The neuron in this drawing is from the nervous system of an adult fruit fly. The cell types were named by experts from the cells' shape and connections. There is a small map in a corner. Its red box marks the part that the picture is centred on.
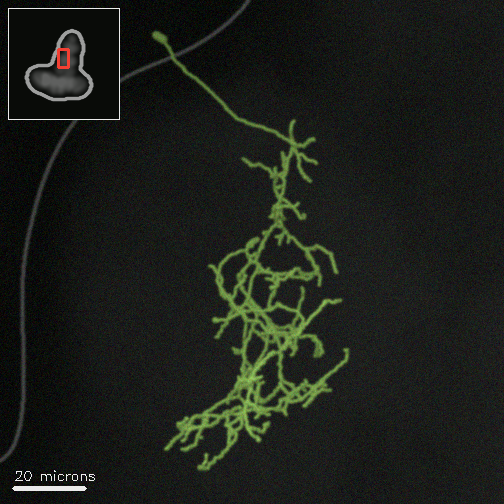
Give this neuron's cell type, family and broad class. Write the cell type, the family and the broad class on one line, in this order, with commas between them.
IN20A.22A063, hemilineage 20A.22A, nerve-cord intrinsic neuron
